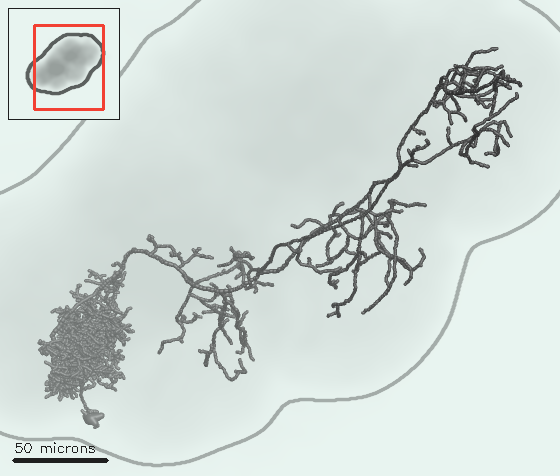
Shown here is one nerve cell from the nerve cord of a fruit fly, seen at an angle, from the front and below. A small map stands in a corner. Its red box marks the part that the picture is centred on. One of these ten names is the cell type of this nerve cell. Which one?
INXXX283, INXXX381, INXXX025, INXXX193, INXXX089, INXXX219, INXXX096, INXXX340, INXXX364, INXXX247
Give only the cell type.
INXXX025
